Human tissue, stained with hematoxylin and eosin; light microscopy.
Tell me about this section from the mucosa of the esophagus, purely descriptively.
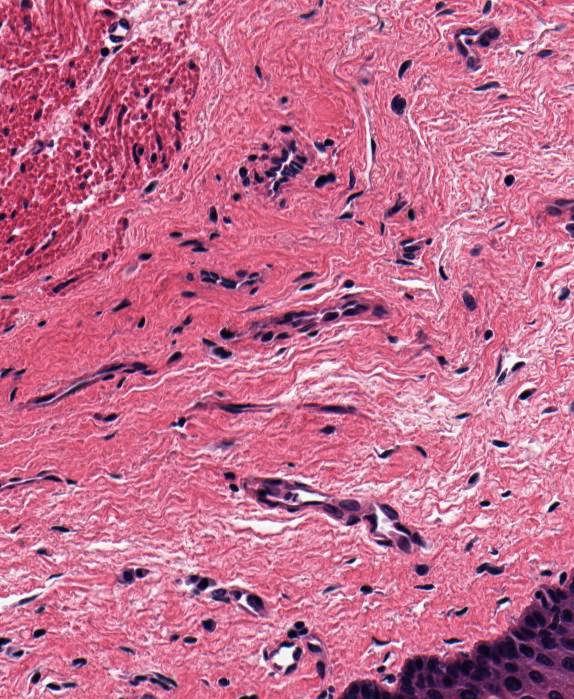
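Most of the field consists of pink collagenous stroma made of wavy fibres. The scattered stromal nuclei are small, dark and spindle-shaped, with little visible cytoplasm. A vessel lumen packed with red blood cells lies in the upper left corner. At the lower right corner is the edge of an epithelium made of crowded, darkly staining cells.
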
